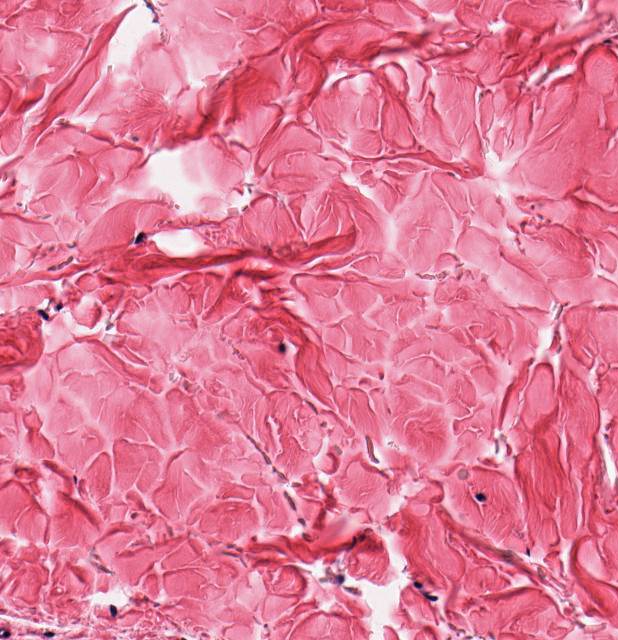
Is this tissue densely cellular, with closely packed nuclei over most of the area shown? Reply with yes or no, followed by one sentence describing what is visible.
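No. Nuclei are sparse across the field.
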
